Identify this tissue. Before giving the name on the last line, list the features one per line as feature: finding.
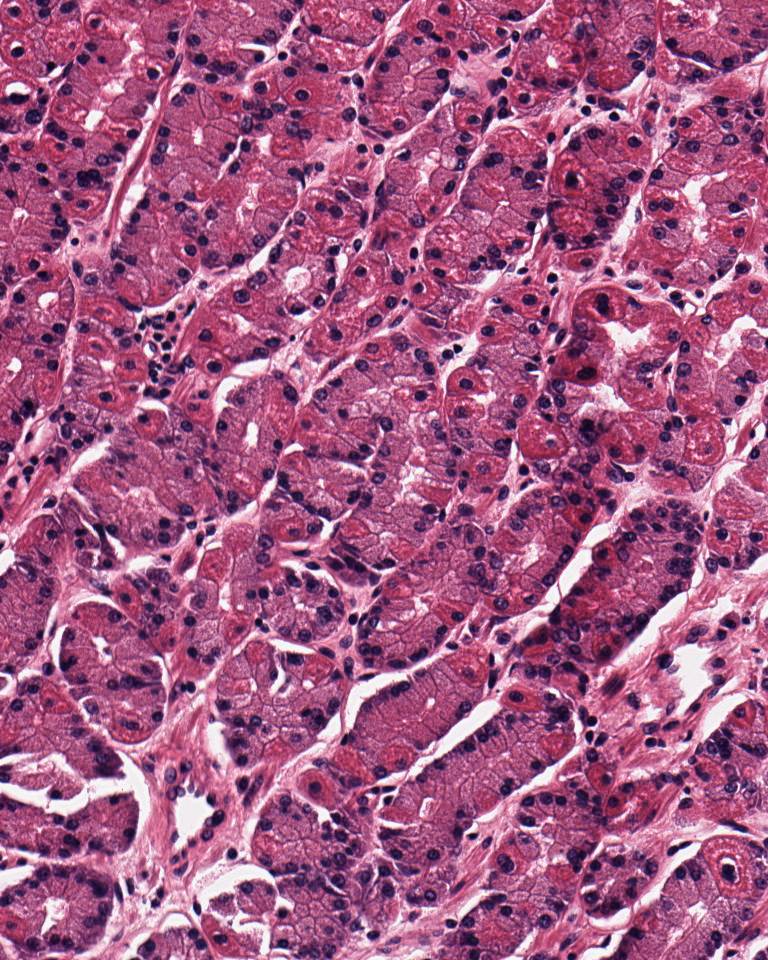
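Parietal cells: large, rounded, bright pink cytoplasm, round central nucleus, scattered through glands across the whole field
Lumens: mostly narrow slits or small spaces
Lymphocytes: small cluster with dark round nuclei, stroma near left edge at mid-height
Adipose: absent
Organ: stomach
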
